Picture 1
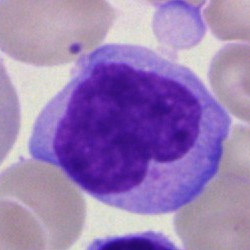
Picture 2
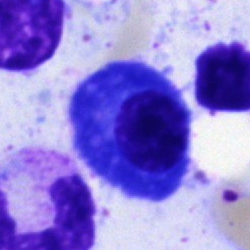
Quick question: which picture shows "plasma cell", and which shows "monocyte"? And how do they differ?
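Picture 1 shows a monocyte; picture 2 shows a plasma cell. The monocyte's nucleus has a notch on its lower right side, which gives it a folded, kidney-like shape.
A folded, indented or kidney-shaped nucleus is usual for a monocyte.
This nucleus fills most of the cell, and the rim of cytoplasm is widest at the lower right. In the plasma cell the proportion is reversed: the cytoplasm is abundant and takes up more of the cell than the nucleus. That cytoplasm is stained a deep, intense blue and contains no visible granules.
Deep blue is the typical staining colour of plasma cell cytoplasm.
Its nuclear chromatin is dark purple and dense. As for shape, the monocyte is broadly rounded with a slightly irregular edge, whereas the plasma cell is rounded with a smooth edge and no surface projections. No clear vacuoles are seen in the monocyte's cytoplasm. A small dark purple dot lies just outside the monocyte's upper left edge, while the plasma cell touches no neighbouring nucleated cell.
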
